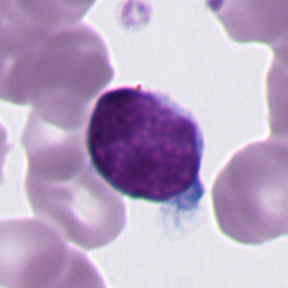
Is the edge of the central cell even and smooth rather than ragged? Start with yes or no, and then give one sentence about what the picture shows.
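No. Fine hair-like threads fray out from the cytoplasm at the lower right.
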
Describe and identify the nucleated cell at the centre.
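Notice the nucleus takes up nearly the whole cell, and no nucleolus can be made out in it. Down at the lower right, fine hair-like threads fray out from the cytoplasm, which shows no granules. You're looking at a typical lymphocyte.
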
